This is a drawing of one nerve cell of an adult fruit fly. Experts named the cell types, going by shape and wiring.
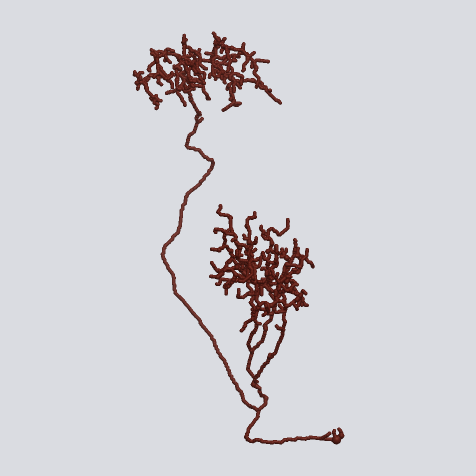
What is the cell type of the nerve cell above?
MeLo13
